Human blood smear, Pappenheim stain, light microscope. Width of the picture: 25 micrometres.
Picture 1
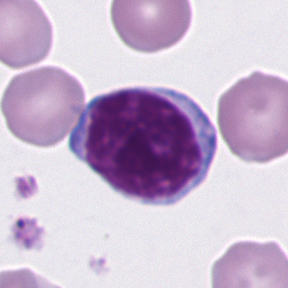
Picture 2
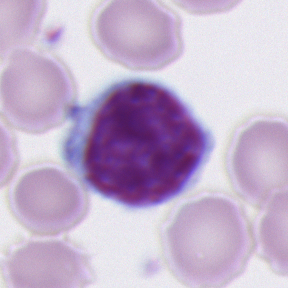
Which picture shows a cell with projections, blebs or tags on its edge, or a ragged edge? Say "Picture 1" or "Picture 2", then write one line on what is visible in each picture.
Picture 2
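In picture 1: The cell outline is smooth and rounded-oval.
In picture 2: A small cytoplasmic tag projects from the left edge of the cell.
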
